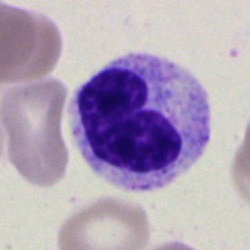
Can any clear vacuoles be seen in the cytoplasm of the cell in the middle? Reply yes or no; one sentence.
No, the cytoplasm of this cell shows no vacuoles.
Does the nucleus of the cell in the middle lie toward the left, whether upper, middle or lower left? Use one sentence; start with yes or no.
Yes, the nucleus of this cell lies toward the left.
